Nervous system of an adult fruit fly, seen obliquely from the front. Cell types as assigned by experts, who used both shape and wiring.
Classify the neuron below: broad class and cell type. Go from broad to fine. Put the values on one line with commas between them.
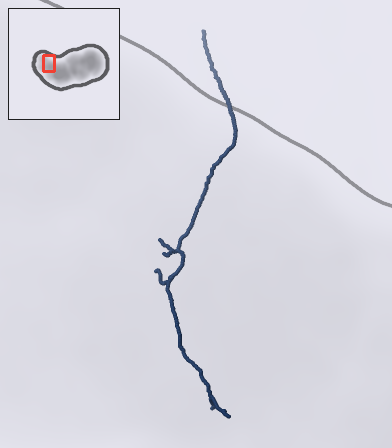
sensory neuron entering the nerve cord, SNxx22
